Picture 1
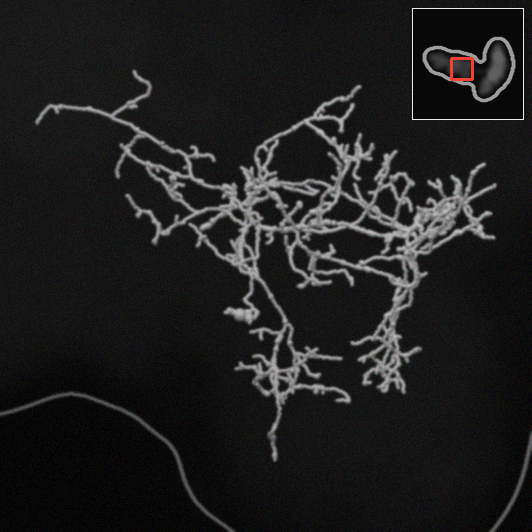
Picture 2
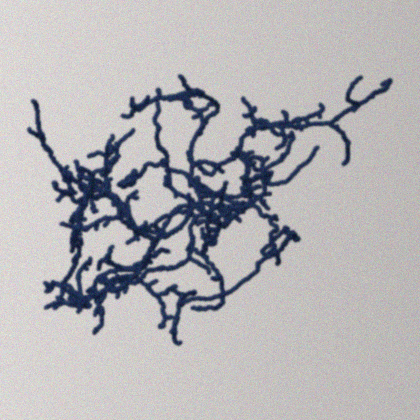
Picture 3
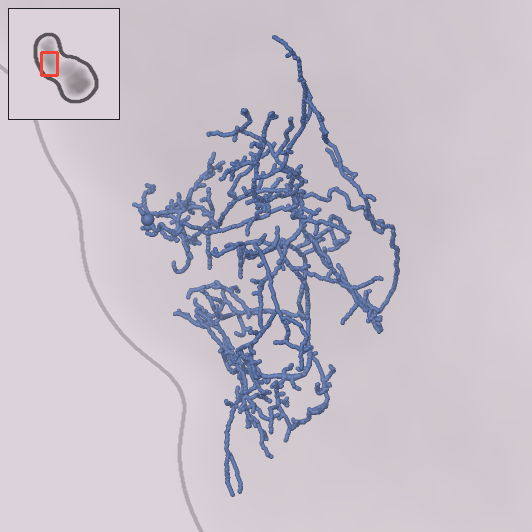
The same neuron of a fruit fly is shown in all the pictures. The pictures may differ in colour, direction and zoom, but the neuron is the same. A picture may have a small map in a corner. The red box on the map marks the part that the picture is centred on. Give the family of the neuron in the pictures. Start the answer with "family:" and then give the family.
family: hemilineage 00A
